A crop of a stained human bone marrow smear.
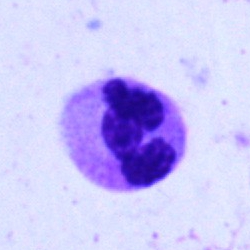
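Segmented neutrophil, the central cell of a stained bone marrow smear. First, the outline is smooth and roughly round. Second, the nucleus lies toward the right side of the cell, and no nucleoli can be seen in it. Third, the cytoplasm carries fine pinkish granules rather than coarse ones.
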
